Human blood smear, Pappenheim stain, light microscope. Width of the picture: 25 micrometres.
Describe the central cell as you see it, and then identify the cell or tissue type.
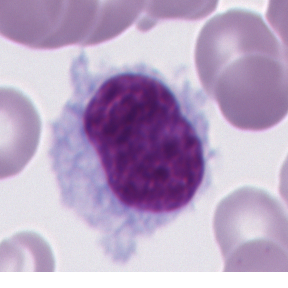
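Many fine, ragged, hair-like projections fringe the whole margin of this cell. Its outline is irregular rather than round. The nucleus shows a shallow indentation on its left margin, and the cytoplasm has no visible granules. It is a hairy cell.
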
